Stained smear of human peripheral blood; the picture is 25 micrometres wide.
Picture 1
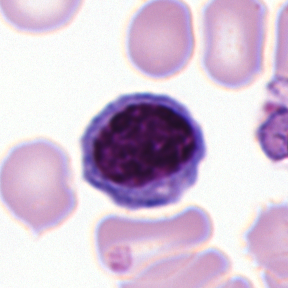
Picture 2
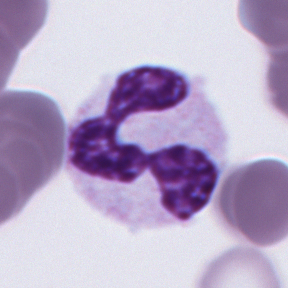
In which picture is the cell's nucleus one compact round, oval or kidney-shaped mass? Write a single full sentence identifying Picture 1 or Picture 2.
The nucleus of the cell in picture 1 is a single compact mass, round, oval or kidney-shaped.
